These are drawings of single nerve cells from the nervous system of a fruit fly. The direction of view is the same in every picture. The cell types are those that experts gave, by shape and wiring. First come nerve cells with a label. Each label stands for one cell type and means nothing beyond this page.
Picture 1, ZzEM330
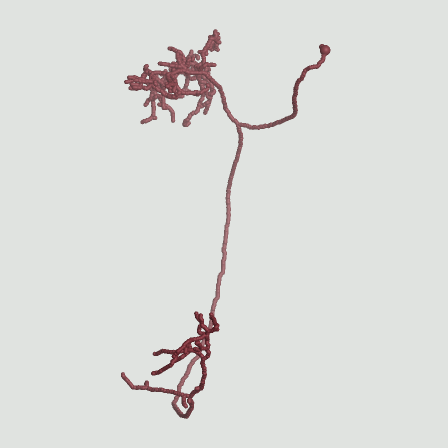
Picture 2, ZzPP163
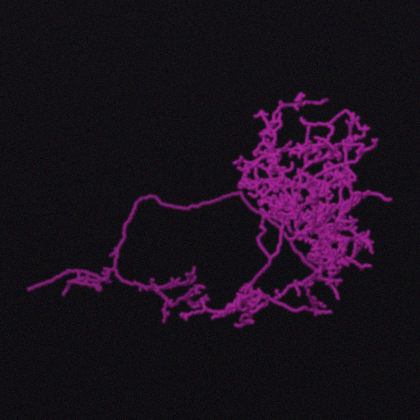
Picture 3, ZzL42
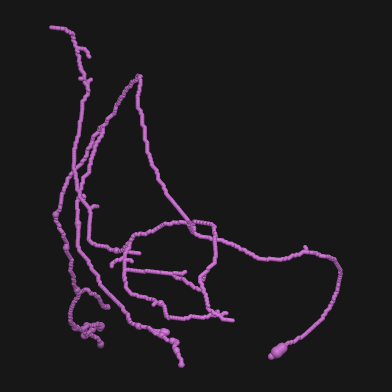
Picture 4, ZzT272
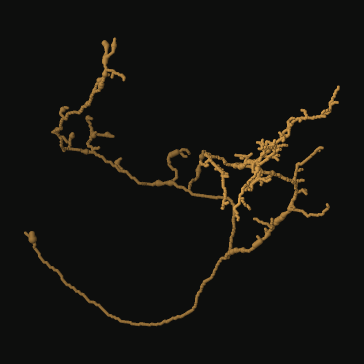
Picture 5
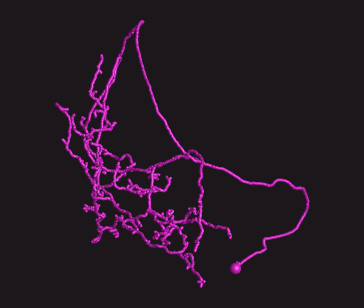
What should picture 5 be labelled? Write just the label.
ZzL42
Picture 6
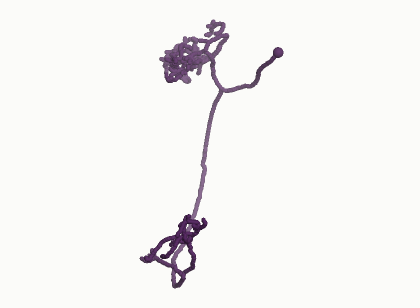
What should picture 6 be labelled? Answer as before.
ZzEM330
